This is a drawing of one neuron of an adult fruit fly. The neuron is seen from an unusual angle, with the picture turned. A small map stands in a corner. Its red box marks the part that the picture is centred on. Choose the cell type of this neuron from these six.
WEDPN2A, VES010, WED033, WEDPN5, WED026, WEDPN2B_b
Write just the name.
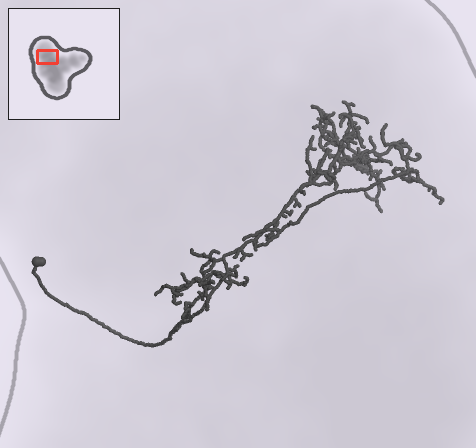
WEDPN2B_b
